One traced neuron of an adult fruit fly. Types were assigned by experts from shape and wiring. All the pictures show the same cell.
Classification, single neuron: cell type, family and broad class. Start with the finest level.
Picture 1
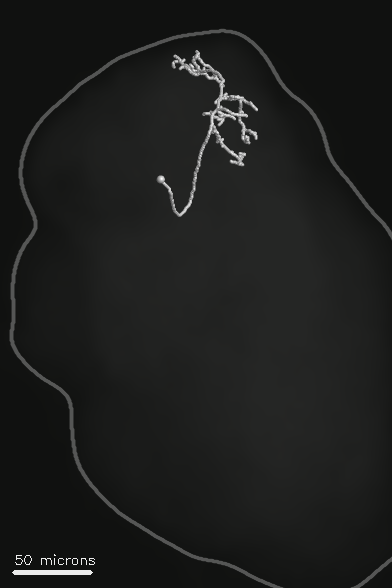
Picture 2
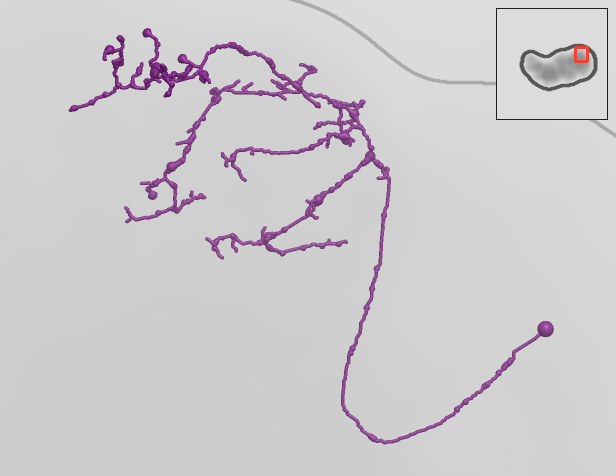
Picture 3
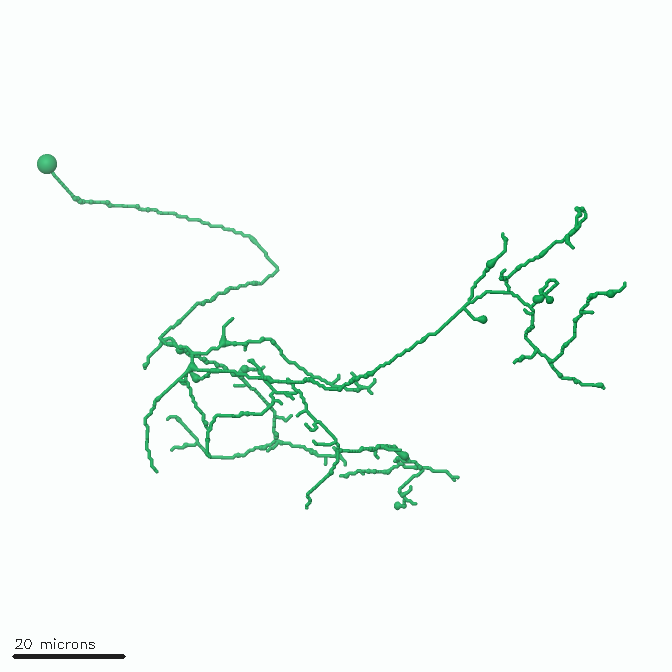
LHAV5a2_a3; hemilineage VPNl&d1_dorsal; central-brain intrinsic neuron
